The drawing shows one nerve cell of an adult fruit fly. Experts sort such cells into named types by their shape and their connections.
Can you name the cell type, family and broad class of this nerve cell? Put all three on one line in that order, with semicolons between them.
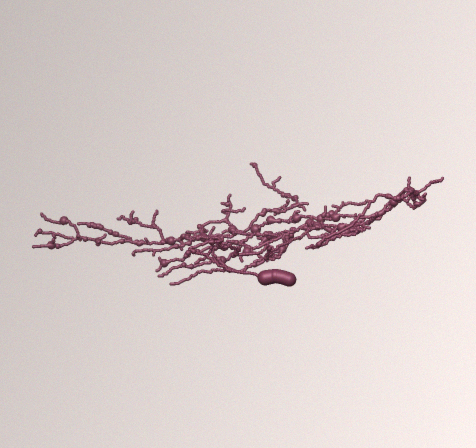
Cm12; Cm; optic-lobe intrinsic neuron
